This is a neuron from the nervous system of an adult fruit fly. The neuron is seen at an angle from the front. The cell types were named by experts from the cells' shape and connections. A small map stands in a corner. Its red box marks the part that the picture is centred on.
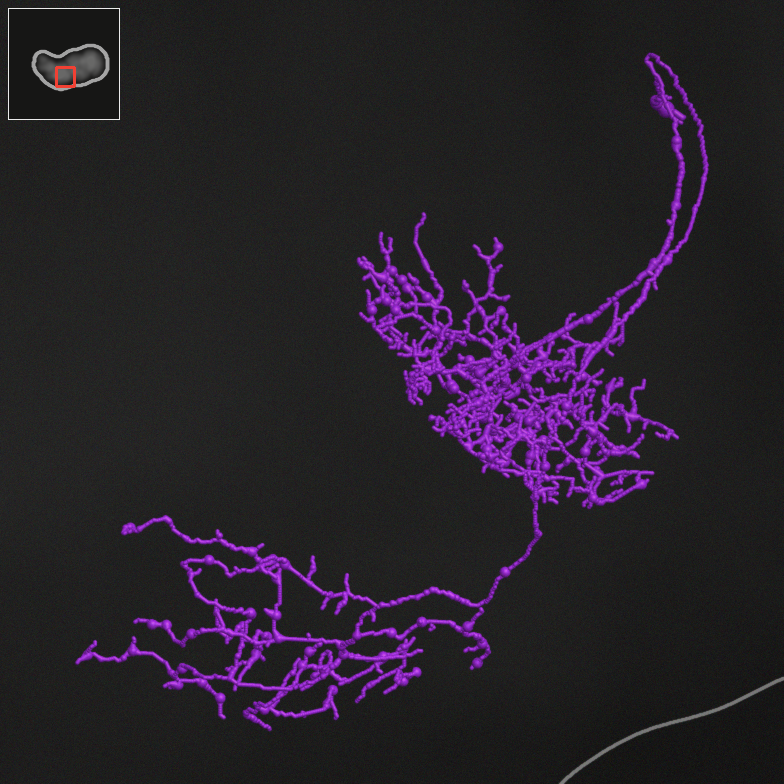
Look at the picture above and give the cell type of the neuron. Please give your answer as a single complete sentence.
The cell type name for this neuron is MeLo10.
